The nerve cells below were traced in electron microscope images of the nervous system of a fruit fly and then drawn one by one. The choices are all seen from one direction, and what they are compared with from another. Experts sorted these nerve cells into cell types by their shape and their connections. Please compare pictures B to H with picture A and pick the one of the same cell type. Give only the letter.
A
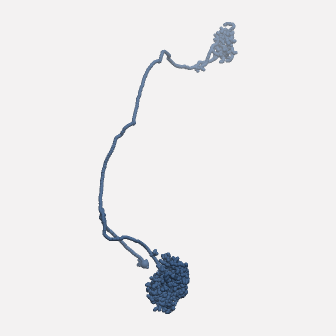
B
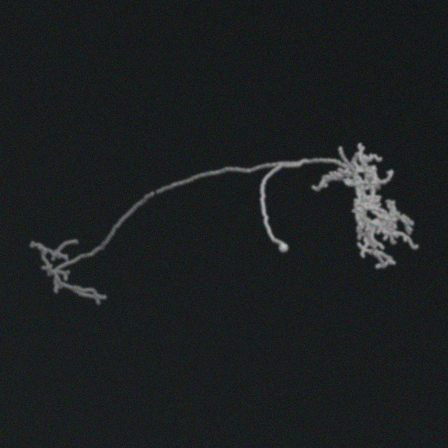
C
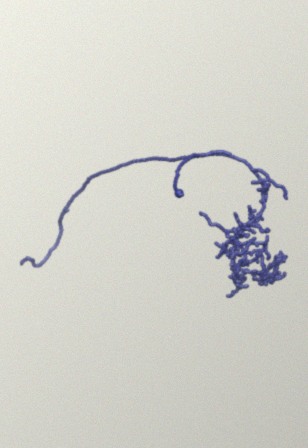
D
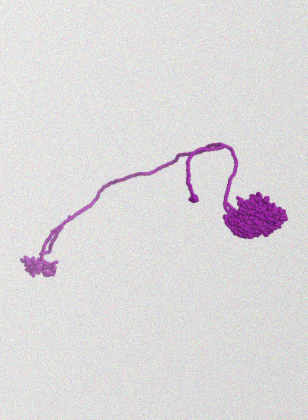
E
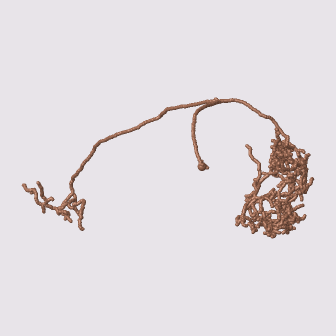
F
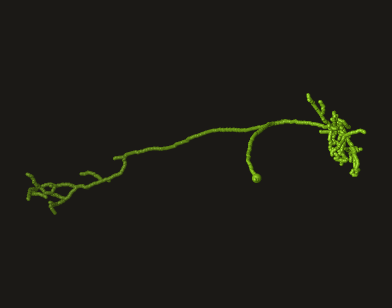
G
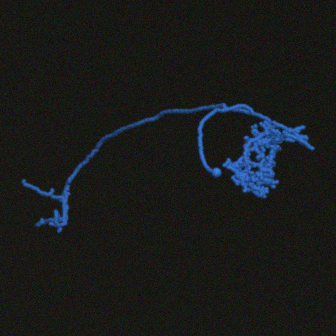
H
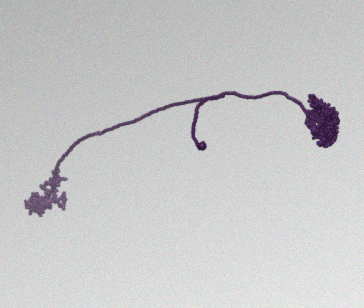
D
